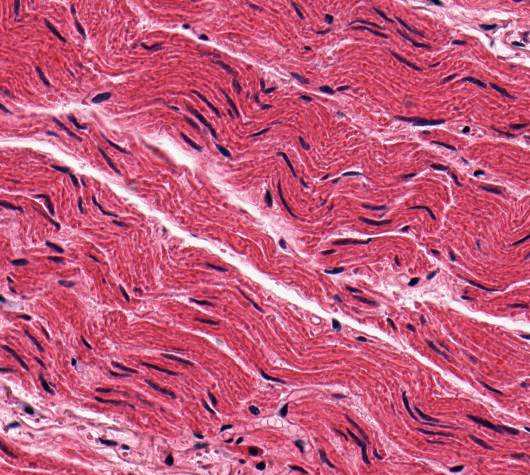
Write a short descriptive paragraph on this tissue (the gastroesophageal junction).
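Bundles of elongated fibres, densely packed and deeply eosinophilic, occupy the entire field. The fibres follow a wavy rather than straight course. Their nuclei are dark blue, elongated and cigar-shaped. No epithelium is present anywhere in the field.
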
